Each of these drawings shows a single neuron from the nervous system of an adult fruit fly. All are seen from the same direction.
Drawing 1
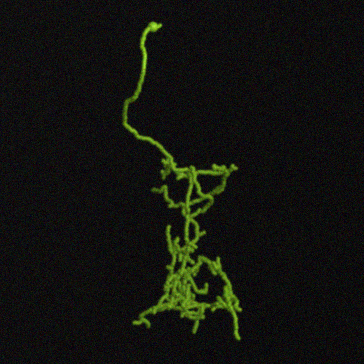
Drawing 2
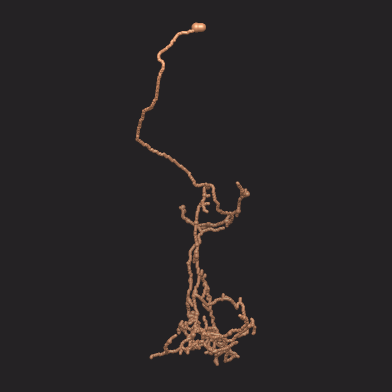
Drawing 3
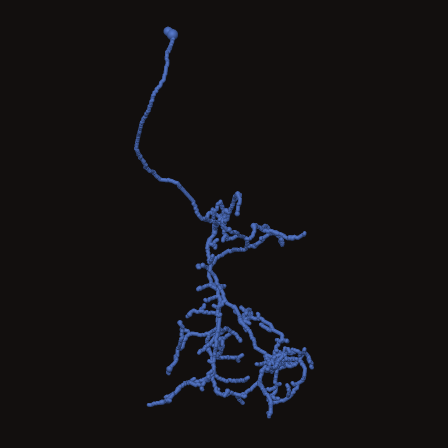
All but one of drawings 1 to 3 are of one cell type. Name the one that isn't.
Drawing 3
